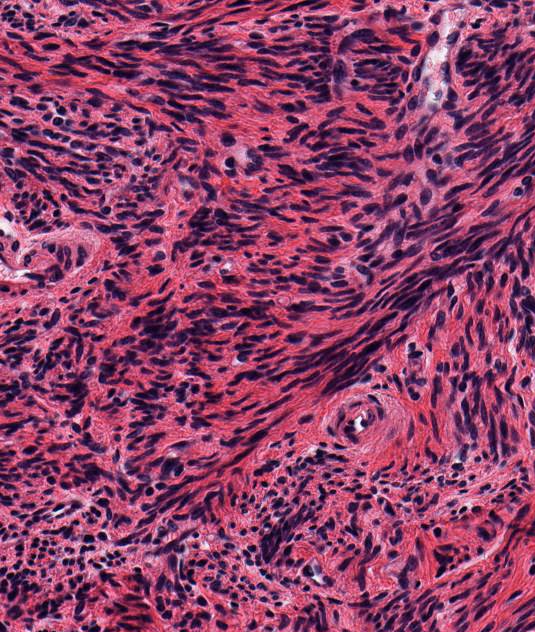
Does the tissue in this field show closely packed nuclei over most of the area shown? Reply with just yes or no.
Yes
